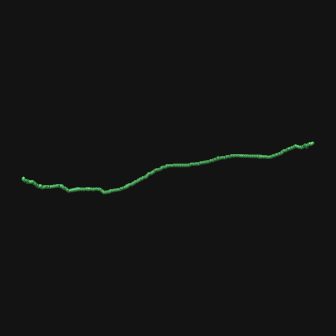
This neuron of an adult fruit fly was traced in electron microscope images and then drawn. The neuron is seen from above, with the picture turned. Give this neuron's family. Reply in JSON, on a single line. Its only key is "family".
{"family": "class mechanosensory"}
